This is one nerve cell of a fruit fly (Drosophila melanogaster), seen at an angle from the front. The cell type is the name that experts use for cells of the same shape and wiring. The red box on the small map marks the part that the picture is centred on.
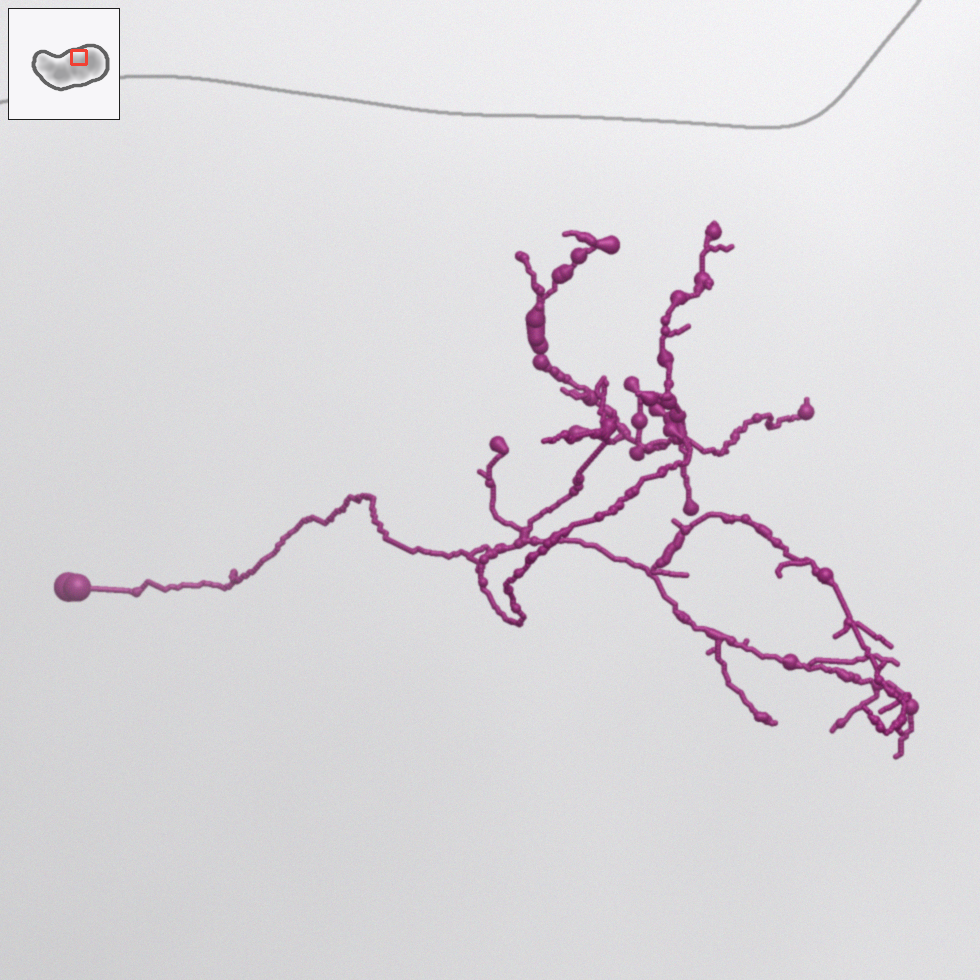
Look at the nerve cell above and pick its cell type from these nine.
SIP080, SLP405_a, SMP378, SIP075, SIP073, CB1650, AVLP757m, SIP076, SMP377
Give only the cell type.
SIP075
